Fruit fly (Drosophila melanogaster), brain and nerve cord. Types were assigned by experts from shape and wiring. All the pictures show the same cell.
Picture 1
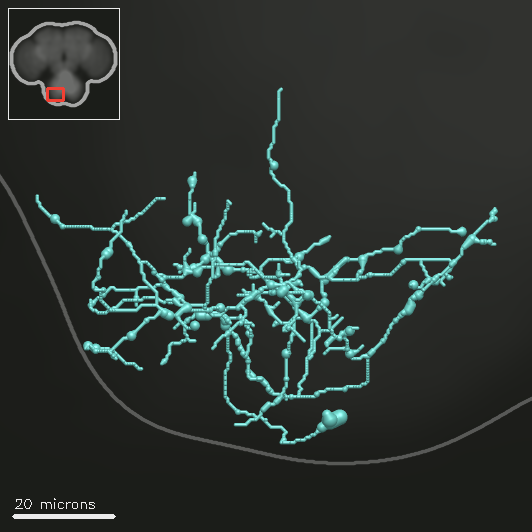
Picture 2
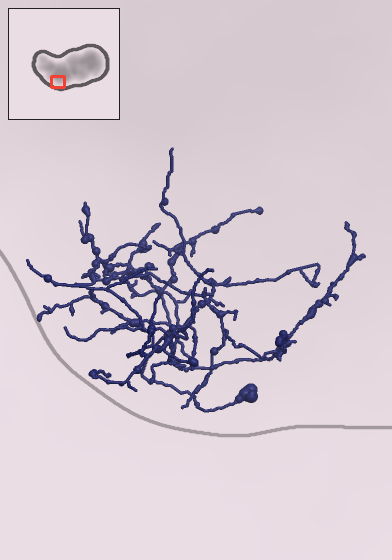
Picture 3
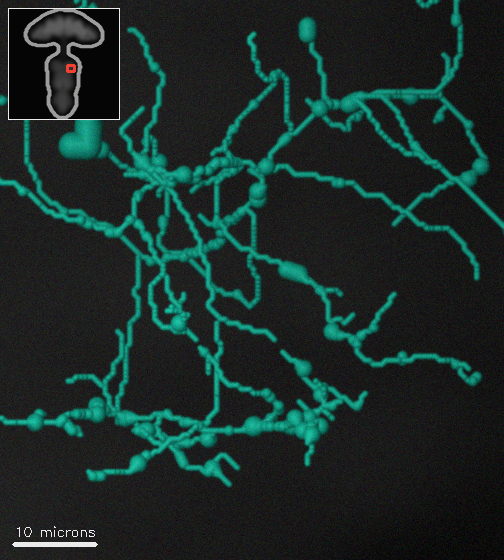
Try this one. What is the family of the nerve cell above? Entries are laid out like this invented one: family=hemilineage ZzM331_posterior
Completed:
family=hemilineage 01B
